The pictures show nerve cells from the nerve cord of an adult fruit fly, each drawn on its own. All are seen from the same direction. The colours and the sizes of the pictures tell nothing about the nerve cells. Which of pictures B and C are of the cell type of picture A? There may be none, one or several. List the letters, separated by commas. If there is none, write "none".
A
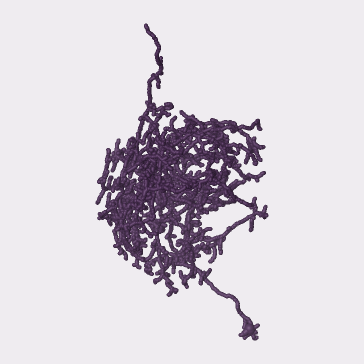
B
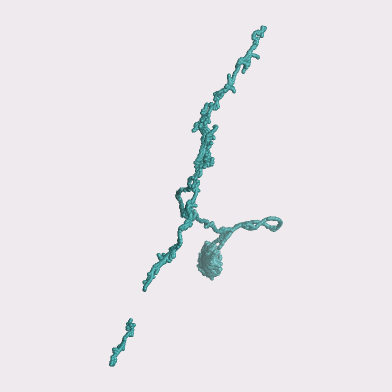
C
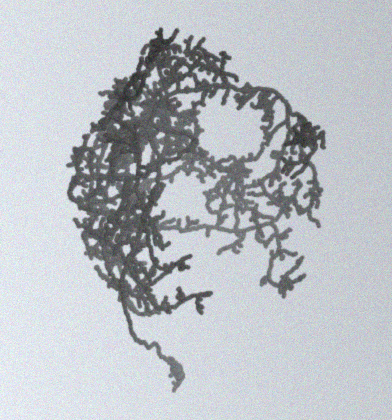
C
